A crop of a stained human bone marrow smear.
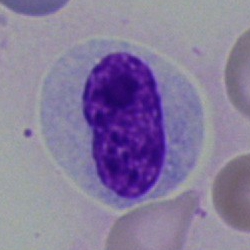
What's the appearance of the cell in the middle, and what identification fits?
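Here the outline is smooth and roughly oval, without surface projections. The chromatin looks dark purple and coarsely clumped, with paler gaps between the clumps. I can't make out distinct granules or any vacuoles in the cytoplasm. It's a metamyelocyte.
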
